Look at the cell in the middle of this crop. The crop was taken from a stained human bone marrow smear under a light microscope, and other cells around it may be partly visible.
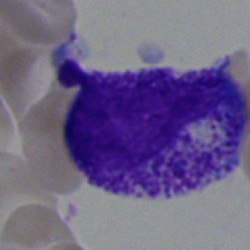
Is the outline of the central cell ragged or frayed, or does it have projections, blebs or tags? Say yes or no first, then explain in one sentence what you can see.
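Yes. A small dark rounded knob juts from the upper left edge of the cell.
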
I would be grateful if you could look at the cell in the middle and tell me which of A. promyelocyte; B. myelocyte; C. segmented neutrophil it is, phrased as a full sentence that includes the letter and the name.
According to option B, which is correct, the cell in the middle is a myelocyte.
